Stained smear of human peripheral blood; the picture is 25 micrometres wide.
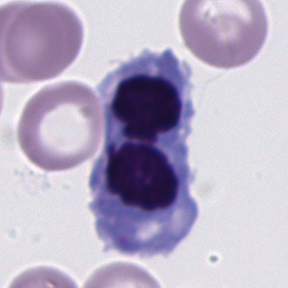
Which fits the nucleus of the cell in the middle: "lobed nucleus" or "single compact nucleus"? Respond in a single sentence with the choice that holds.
What this cell has is a nucleus split into lobes.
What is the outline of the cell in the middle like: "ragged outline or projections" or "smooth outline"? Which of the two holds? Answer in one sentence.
Ragged or frayed parts, or projections, blebs or tags, break the cell's edge.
